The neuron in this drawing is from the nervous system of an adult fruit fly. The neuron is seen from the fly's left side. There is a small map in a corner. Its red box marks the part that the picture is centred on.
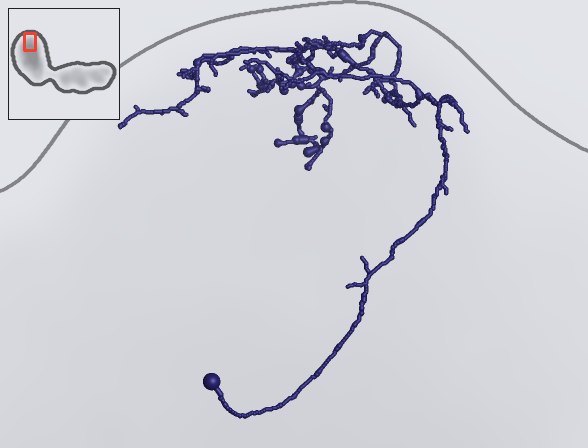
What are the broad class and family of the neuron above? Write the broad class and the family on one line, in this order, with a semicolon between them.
central-brain intrinsic neuron; hemilineage LHa3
